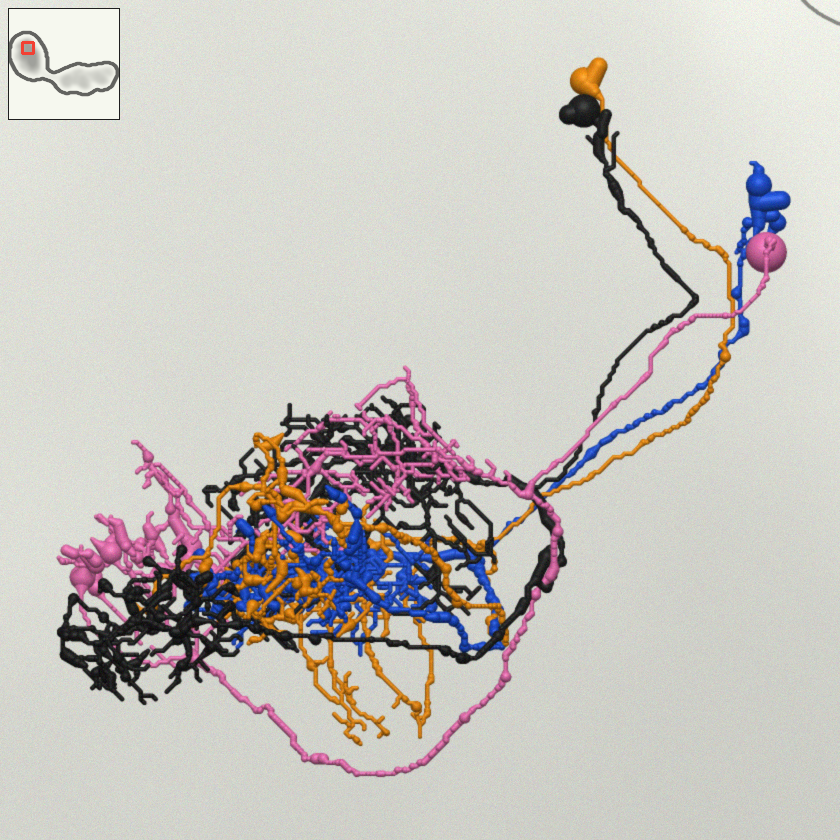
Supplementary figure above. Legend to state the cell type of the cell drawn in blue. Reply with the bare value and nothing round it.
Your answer: hDeltaB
